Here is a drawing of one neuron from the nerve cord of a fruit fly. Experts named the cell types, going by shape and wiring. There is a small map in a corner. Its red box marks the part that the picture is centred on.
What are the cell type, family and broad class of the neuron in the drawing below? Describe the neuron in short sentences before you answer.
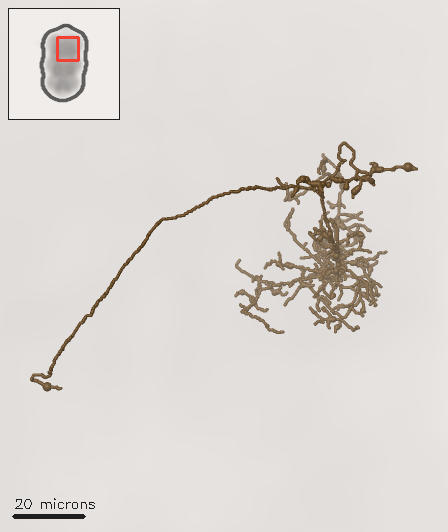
By the scale bar it is about 110 microns wide in this view. The picture shows dozens of branch ends. It is of cell type IN12B059. Its family is hemilineage 12B. Its broad class is nerve-cord intrinsic neuron.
